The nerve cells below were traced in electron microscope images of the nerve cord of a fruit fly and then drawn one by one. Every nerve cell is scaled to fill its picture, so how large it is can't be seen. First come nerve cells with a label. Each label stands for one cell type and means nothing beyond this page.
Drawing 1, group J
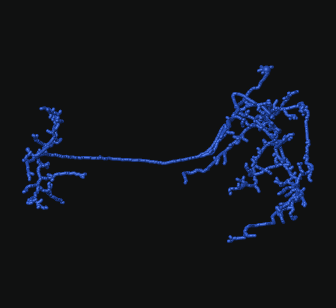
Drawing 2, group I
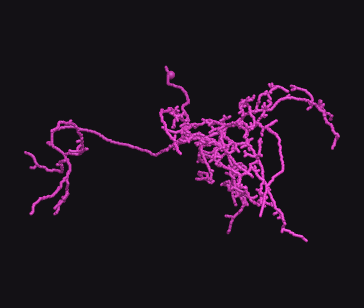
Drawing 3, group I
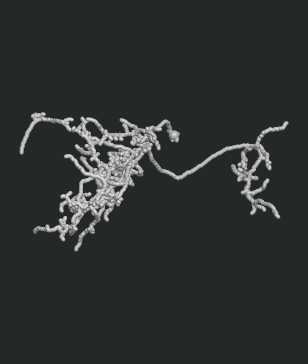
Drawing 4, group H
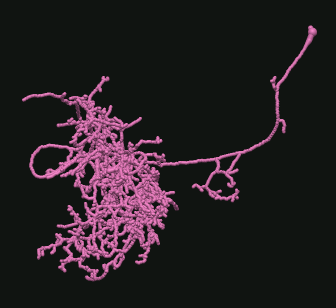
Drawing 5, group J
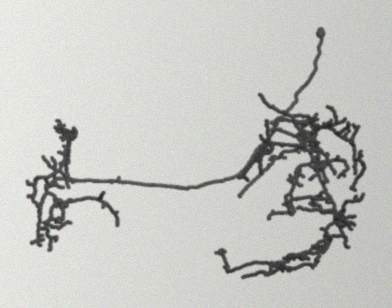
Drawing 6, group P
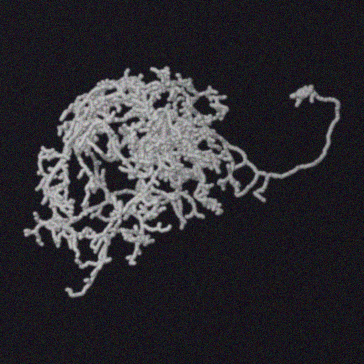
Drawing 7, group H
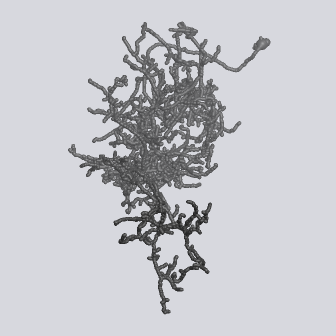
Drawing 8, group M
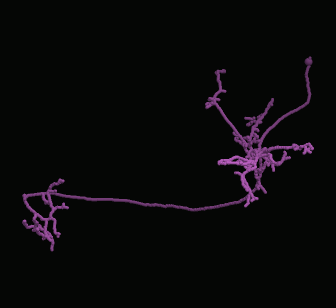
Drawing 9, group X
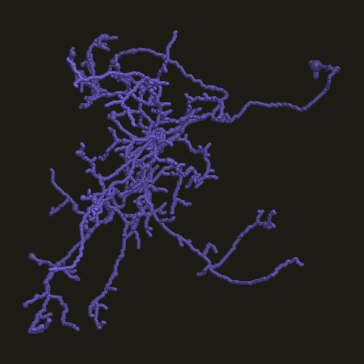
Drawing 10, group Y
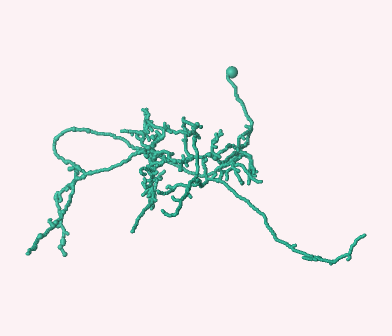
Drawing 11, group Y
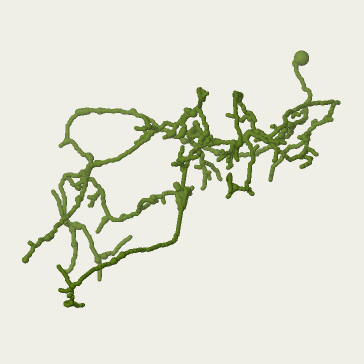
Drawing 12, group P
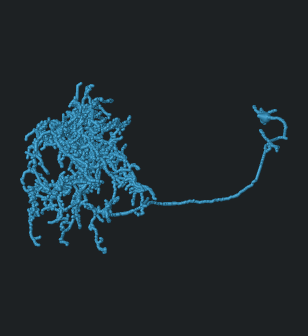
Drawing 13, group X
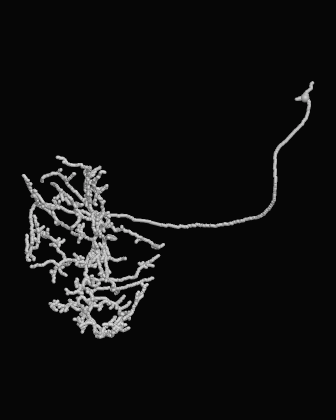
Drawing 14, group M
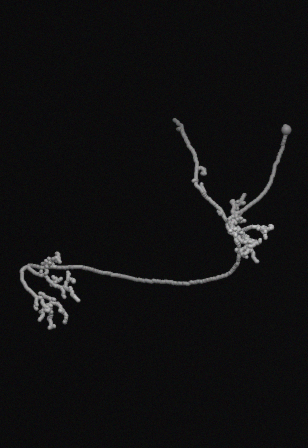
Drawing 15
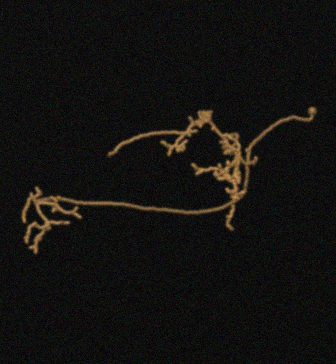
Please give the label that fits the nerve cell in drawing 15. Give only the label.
group M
